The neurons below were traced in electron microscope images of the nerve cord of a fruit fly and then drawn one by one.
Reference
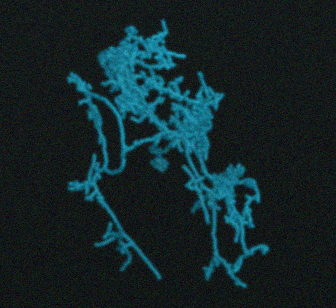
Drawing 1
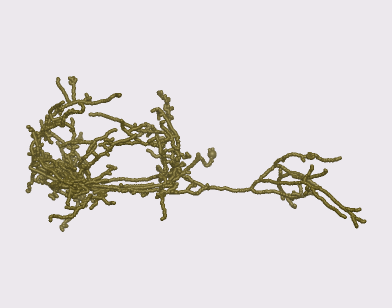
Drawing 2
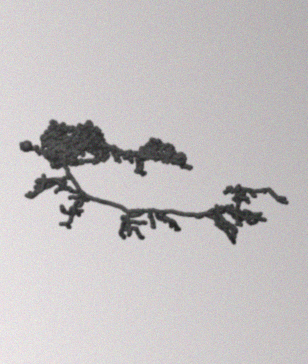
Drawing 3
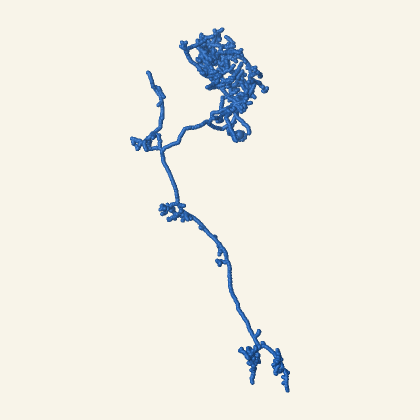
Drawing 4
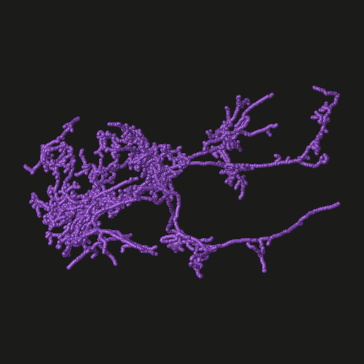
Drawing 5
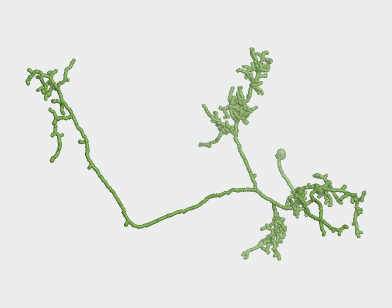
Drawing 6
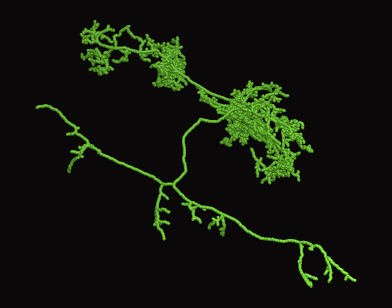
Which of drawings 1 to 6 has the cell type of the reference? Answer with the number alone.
4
